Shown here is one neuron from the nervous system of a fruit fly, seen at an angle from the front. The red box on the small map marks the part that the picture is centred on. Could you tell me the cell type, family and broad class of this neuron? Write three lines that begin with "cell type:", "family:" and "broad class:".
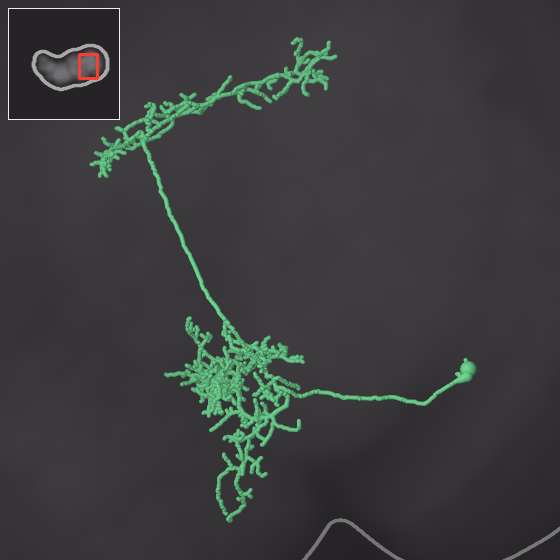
cell type: VES014
family: hemilineage ALl1_ventral
broad class: central-brain intrinsic neuron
